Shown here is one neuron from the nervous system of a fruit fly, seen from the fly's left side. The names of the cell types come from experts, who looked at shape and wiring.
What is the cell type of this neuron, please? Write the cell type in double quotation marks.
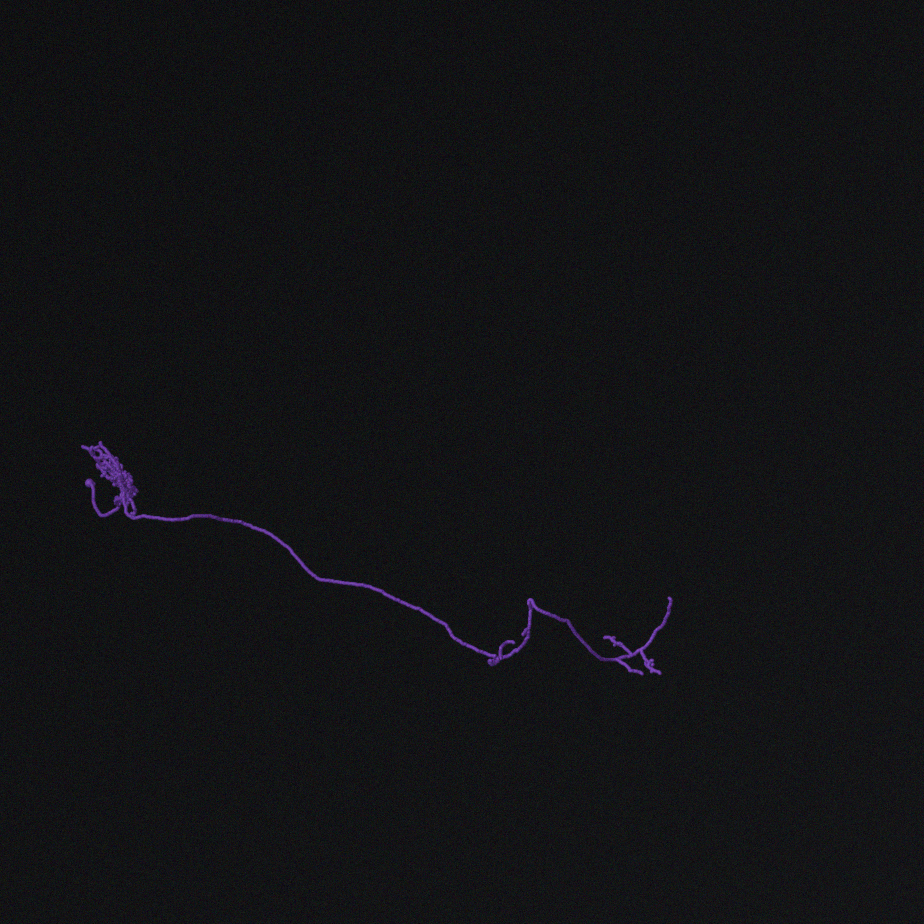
"DNg67"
